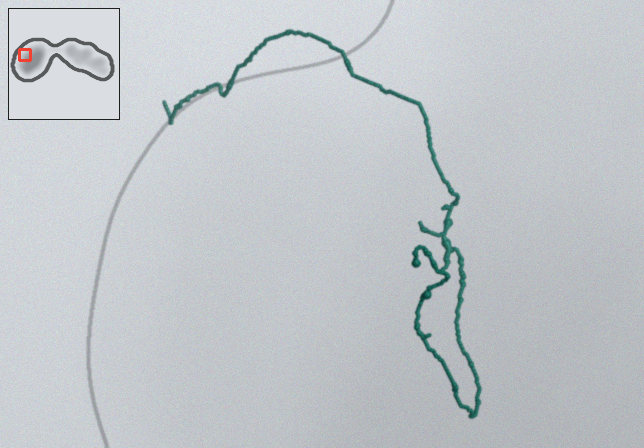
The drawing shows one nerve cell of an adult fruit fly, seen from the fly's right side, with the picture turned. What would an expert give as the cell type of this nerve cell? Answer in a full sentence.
The cell type is ORN_VM6m.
